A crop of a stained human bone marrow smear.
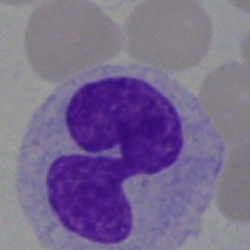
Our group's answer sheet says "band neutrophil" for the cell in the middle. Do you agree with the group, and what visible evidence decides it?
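The name band neutrophil does not fit here; the cell is a monocyte. Checked first is the cytoplasm, abundant and pale lilac-grey: its grey tone speaks for monocyte, while its lilac tone alone would also suit a band neutrophil.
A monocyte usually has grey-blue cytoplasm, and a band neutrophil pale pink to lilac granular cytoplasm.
Next, the outline is round and smooth, the nucleus shows no nucleoli, and the cytoplasm holds no vacuoles. Pale red cells lie beside the upper and right edges.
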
